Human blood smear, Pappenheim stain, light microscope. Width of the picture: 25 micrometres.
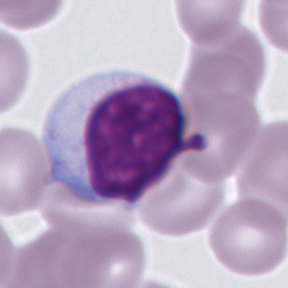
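Large granular lymphocyte, the cell in the middle. Cytoplasm: a crescent on the left side of the cell, with a few fine reddish-purple granules scattered through it and no vacuoles. Nucleus: a small rounded knob protrudes from its right edge.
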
